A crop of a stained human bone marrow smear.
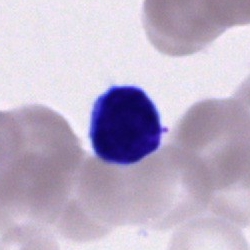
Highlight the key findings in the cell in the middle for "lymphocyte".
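What sits well with a lymphocyte here is that no granules show anywhere in the cell.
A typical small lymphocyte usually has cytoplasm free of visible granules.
Beyond that, it's simply what you see: a roughly round outline with a few slightly flattened sides, stained a uniform, very dark blue-purple all the way through. There's also a tiny pointed projection sticking out from the right edge.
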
